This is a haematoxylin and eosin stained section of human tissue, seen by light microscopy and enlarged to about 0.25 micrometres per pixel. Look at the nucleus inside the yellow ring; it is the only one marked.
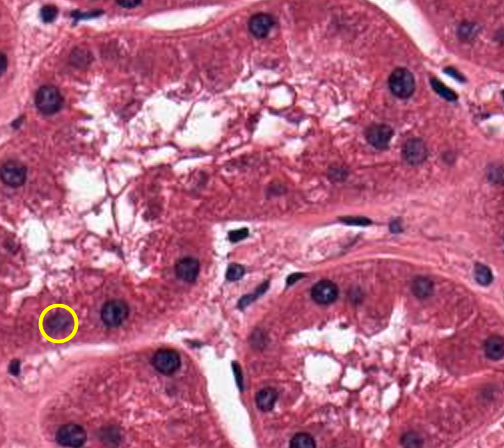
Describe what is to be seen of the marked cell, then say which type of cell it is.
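The nucleus is roundish and paler and more smudged, with a less crisp outline, than the dark, sharply outlined round nucleus of the neighbouring cell to its right. The borders between this cell and its neighbours are not clearly seen; the cytoplasm runs into that of the adjacent cells. The cell is one of a row lining a tubule, with a lumen holding pale, wispy material on one side and a thin pale gap separating it from the next tubule on the other. The nucleus lies closer to the side facing the pale gap than to the lumen. Type of cell: proximal tubule cell.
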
